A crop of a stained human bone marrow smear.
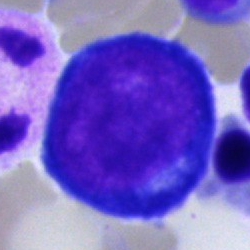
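Proerythroblast. First, the outline is roughly round, with a few slightly flattened sides. Second, the nucleus fills almost the whole cell. Third, the cytoplasm forms a thin rim of deep blue. Last, the chromatin is finely textured rather than clumped.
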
